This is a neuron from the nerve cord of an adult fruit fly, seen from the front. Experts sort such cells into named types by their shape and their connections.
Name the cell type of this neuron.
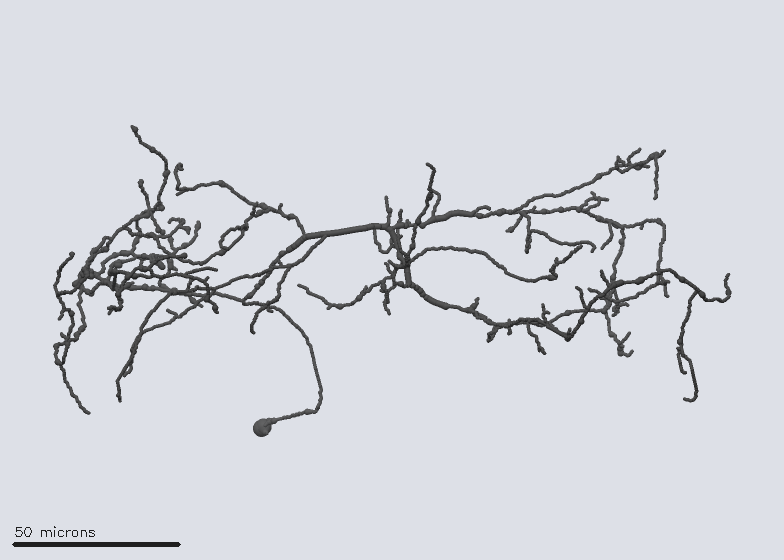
IN04B018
